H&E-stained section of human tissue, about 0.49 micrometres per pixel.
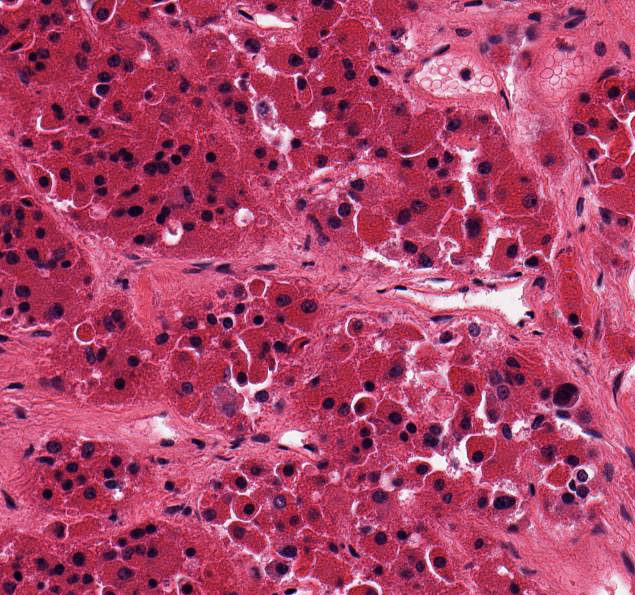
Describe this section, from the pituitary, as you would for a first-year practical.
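Polygonal cells in nests and cords, thin fibrous septa between, whole field. Main cells: abundant, granular, deeply eosinophilic cytoplasm. Their nuclei mostly small, round, darkly stained. Many cells retracted from surroundings, leaving clear clefts and halos.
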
